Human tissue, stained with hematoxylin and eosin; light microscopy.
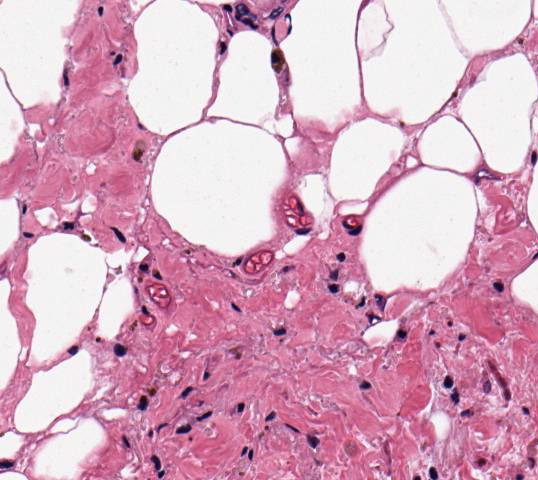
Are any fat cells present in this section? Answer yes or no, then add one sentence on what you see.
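Yes. Fat cells fill most of the upper half and the left edge, while dense pink stroma occupies the lower centre of the field.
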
